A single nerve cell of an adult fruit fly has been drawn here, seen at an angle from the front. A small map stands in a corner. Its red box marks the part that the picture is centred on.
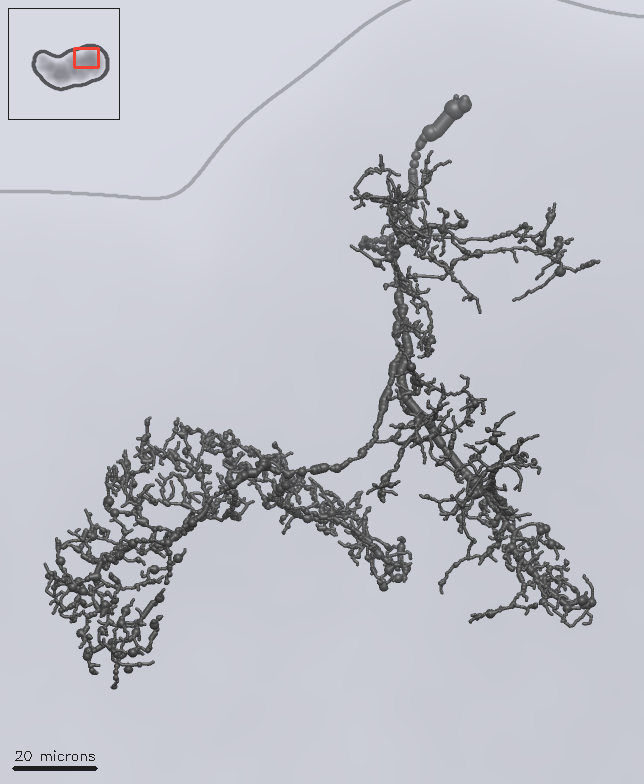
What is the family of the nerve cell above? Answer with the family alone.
class CX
